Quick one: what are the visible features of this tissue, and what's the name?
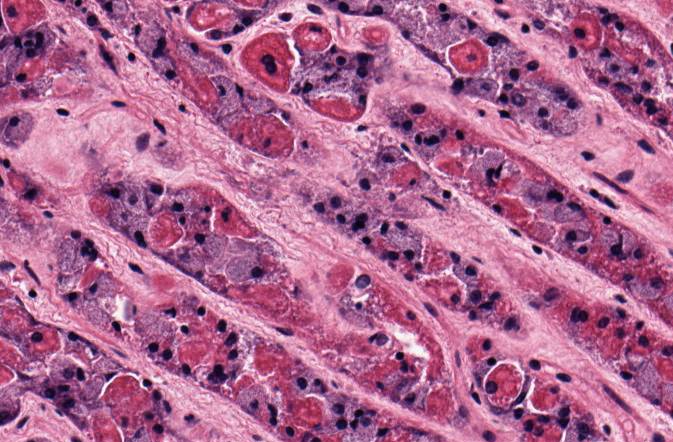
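Along every gland band I can pick out parietal cells with bright pink cytoplasm. Between those pink cells sit others whose cytoplasm is grey-purple and finely granular. Separating the bands are thin strips of pale pink fibrous stroma, with small dark elongated nuclei scattered through them. I can't find fat cells anywhere in the field. So this is stomach.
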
